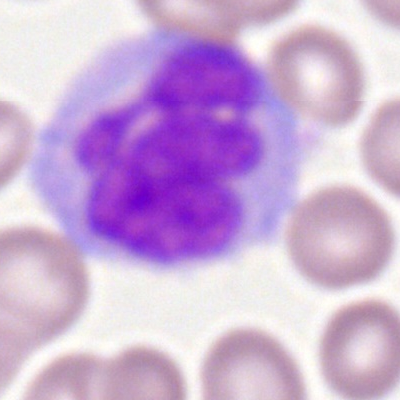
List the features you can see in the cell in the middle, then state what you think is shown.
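Checking in order: the outline is roughly round, the chromatin stains dark purple, and the cytoplasm is pale blue-grey. Around the cell lie red cells with pale centres. Last, the name: monocyte.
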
